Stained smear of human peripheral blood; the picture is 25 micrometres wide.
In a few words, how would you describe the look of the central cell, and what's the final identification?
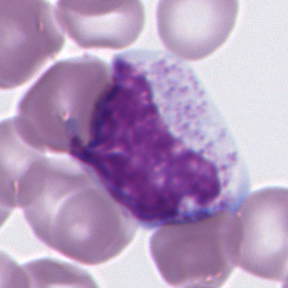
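The nucleus lies toward the lower left, so most of the cytoplasm is on the upper right. Its chromatin is dense and stains dark purple. The pale grey-blue cytoplasm holds scattered small pinkish-purple granules. The cell is a myelocyte.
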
